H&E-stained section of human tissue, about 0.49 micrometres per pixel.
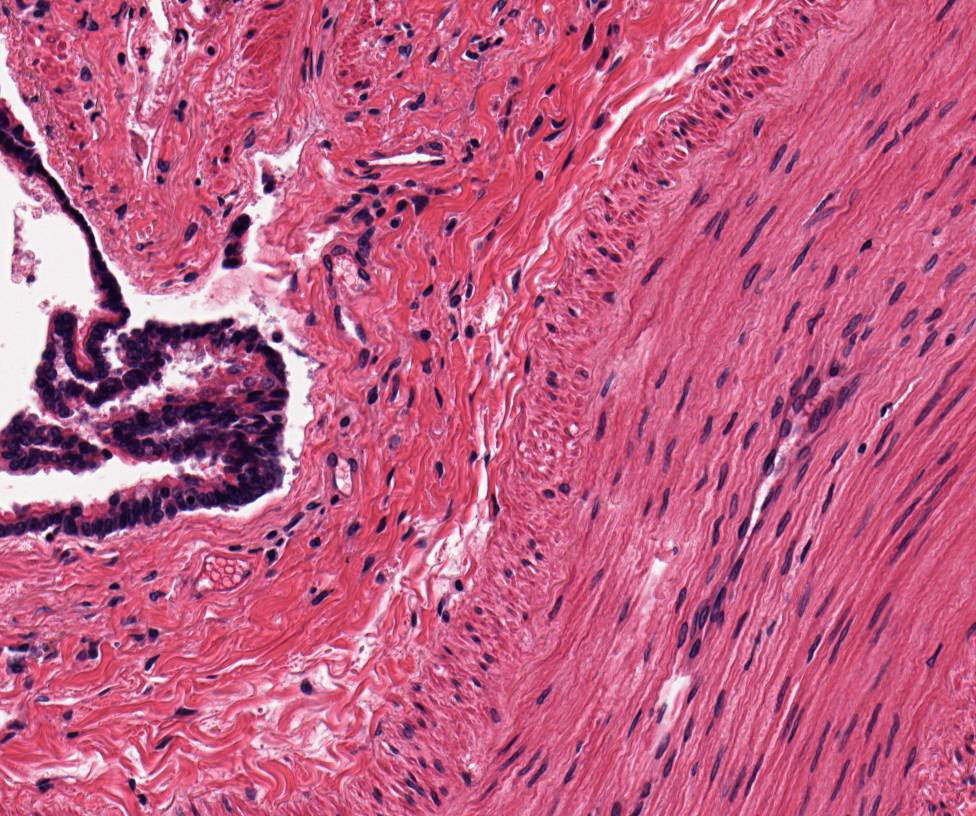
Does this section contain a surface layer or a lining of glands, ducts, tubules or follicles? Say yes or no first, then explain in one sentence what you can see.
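Yes. An epithelium-lined lumen lies at the left edge, a band of connective tissue occupies the middle, and smooth muscle fills the right part of the field.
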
